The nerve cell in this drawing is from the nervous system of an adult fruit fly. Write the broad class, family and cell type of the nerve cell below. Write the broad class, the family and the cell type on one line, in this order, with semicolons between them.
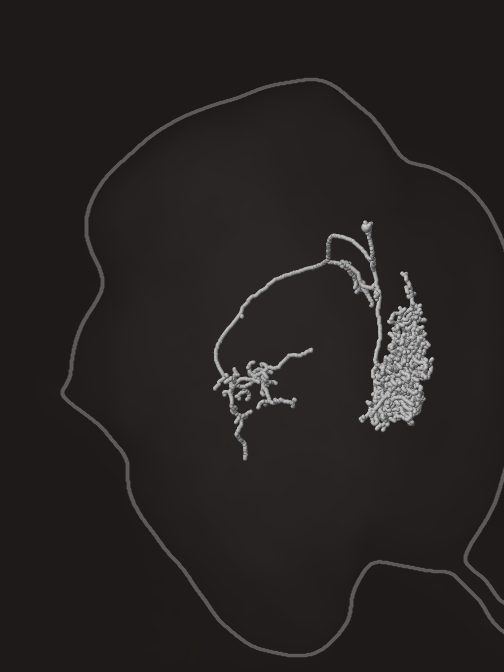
visual projection neuron; hemilineage LHl4_posterior; LoVP90c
